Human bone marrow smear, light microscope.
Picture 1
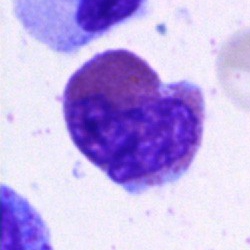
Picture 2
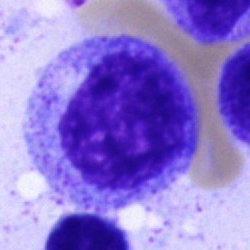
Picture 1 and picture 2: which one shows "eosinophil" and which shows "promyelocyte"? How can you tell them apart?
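Here, the eosinophil is in picture 1 and the promyelocyte in picture 2. Look first at the chromatin: in picture 1 it is dark purple and coarsely clumped, with paler spaces between the clumps.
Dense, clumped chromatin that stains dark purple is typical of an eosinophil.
In picture 2 the chromatin is also dark purple, but fairly fine, without coarse dense clumps. Now compare the outlines: the eosinophil's is roughly round, with a small notch at the upper right, while the promyelocyte's is round and smooth.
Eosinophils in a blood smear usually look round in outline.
In picture 2 the nucleus lies off-centre toward the right, leaving a wider rim of cytoplasm on the left. In picture 1 no distinct nucleoli are visible in the nucleus, and no vacuoles are seen in the cytoplasm. That cell touches no other cell, and parts of other nucleated cells are cut off at the top-left and bottom-left corners. Around the promyelocyte, scattered purple granular debris lies in the background outside the cell.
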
